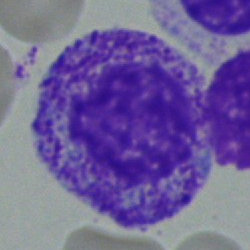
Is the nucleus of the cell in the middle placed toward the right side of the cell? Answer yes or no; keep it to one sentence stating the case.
Yes, the nucleus of the cell is shifted toward the right.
